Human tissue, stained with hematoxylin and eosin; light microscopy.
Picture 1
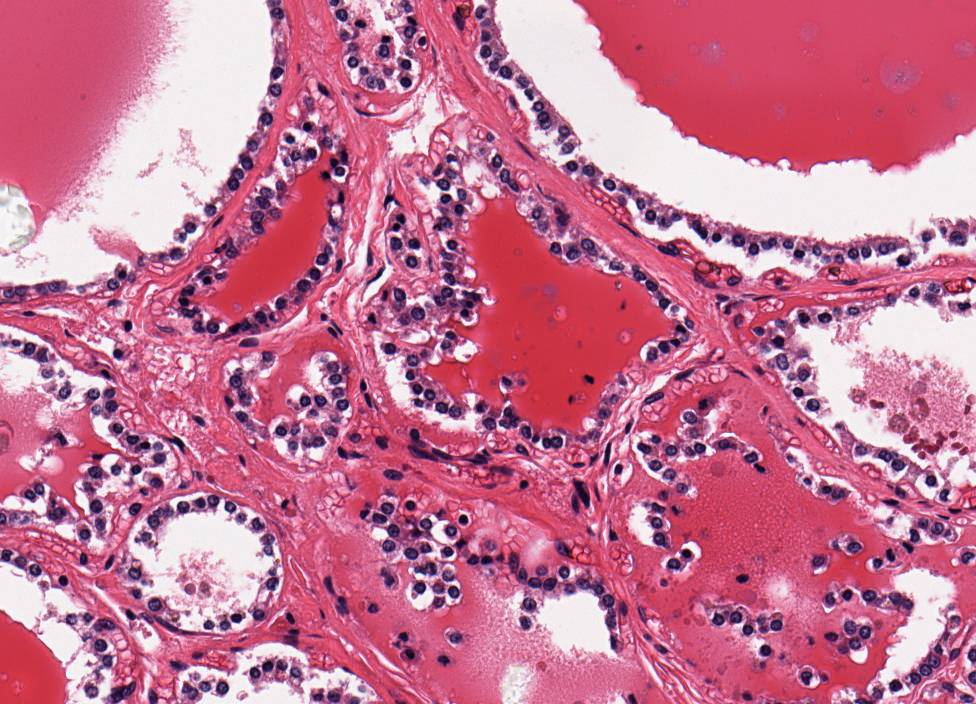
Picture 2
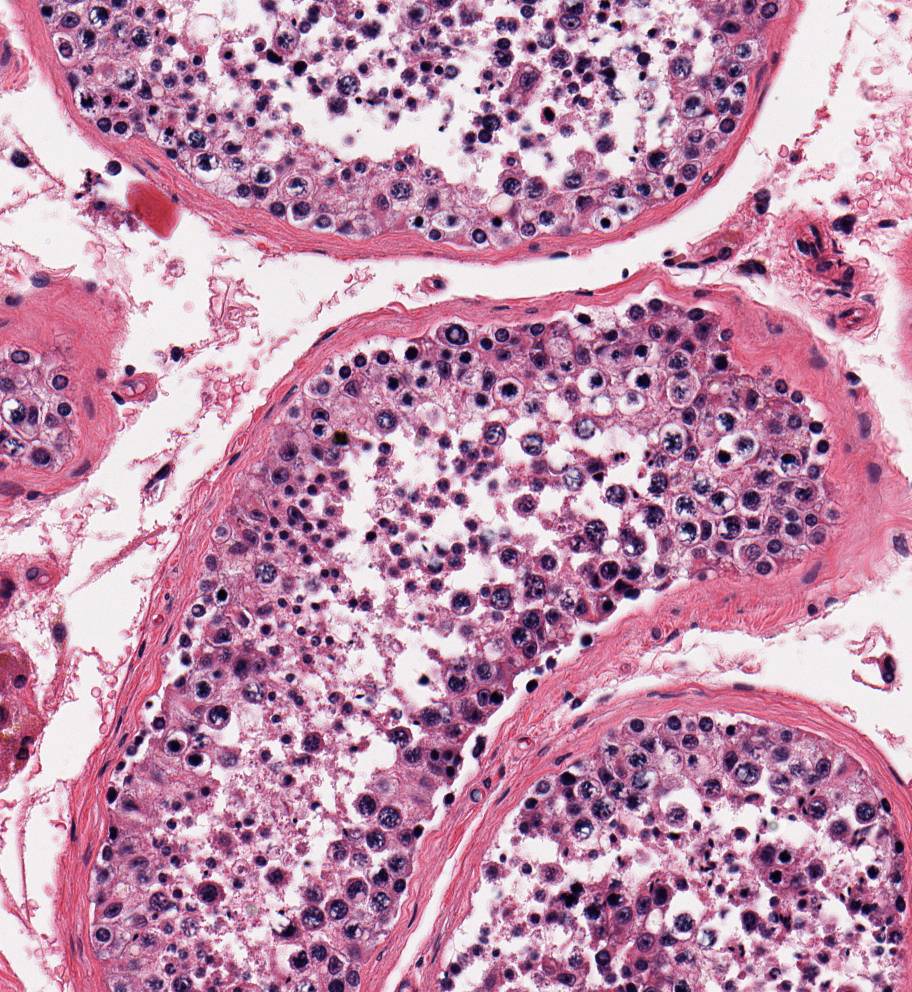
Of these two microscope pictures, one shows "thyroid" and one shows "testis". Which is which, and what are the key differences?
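Picture 1 is thyroid and picture 2 is testis. The thyroid consists of closely packed follicles of varying size separated by thin bands of connective tissue. Most of its follicle lumens are filled with homogeneous deep pink colloid, although a round follicle at the lower left has a largely white lumen with only faint pink granular material. The testis instead shows rounded tubules cut across, with one large elongated tubule in the centre and parts of others at the top, lower right and left edge. Many layers of rounded cells line these tubules and fill most of their interior. Scattered through the layers are spermatocytes, large cells with round nuclei of coarse, thread-like chromatin, often within a pale halo. Numerous small, very dark round nuclei lie among the larger cells, mostly toward the tubule centres.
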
